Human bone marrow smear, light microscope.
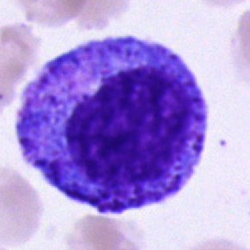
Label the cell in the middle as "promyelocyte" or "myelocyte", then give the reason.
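This is a promyelocyte. Deciding point: the cytoplasm stains blue to purple.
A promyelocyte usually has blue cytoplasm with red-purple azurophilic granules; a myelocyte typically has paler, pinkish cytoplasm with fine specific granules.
Also seen: many fine purple granules filling the cytoplasm, a nucleus off-centre toward the right side, and a paler patch of cytoplasm beside the nucleus at its upper left.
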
